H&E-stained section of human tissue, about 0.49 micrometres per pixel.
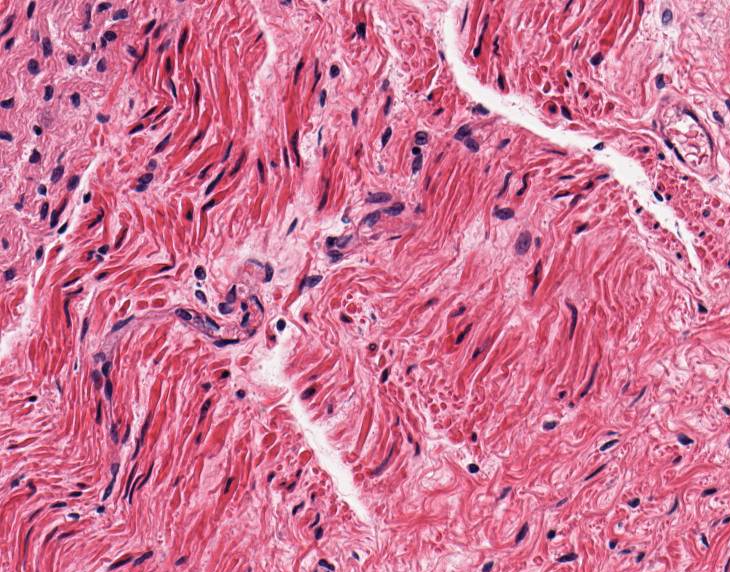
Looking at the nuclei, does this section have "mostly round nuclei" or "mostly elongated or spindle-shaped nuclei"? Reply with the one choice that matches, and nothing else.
Mostly elongated or spindle-shaped nuclei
